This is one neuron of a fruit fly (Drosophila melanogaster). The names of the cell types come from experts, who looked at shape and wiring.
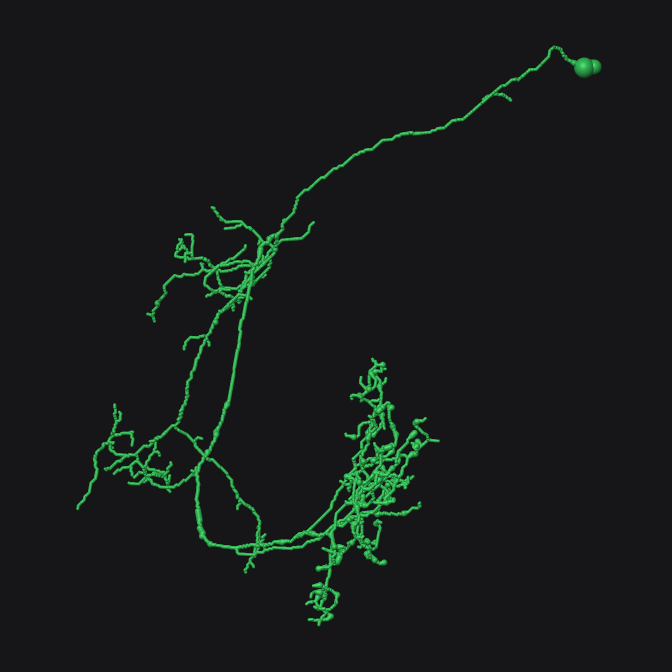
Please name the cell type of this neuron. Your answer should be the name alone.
FB2M_a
